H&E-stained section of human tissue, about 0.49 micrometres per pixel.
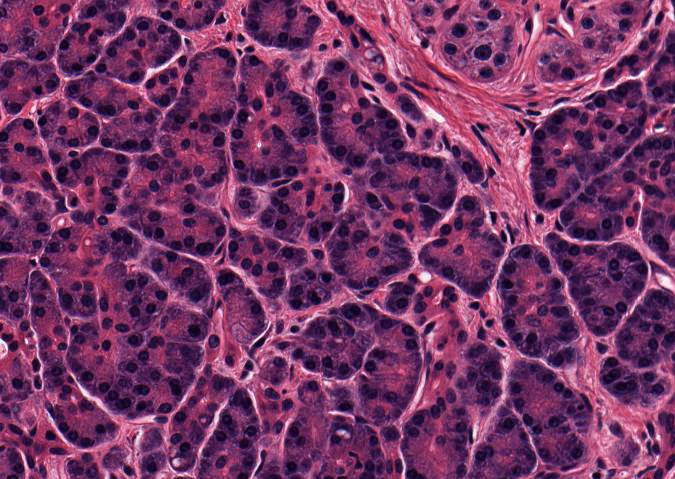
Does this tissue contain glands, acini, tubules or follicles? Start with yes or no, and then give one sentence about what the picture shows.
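Yes. The acinar cells are pyramidal, with their nuclei set toward the base of each cell.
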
